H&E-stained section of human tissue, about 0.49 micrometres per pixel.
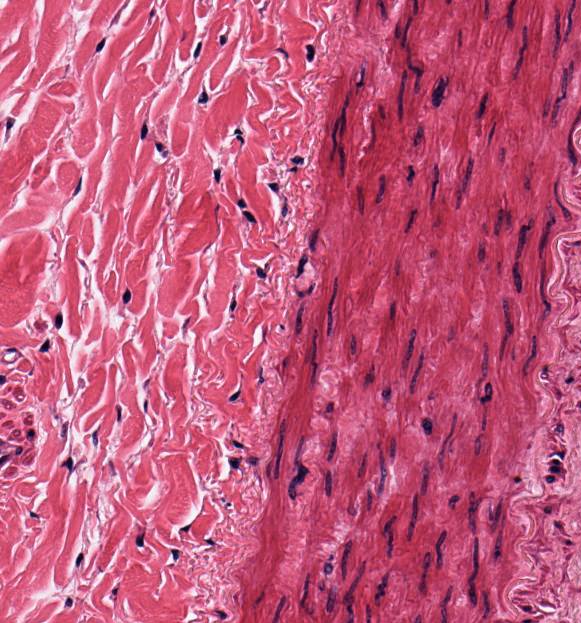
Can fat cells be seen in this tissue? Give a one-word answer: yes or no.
No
